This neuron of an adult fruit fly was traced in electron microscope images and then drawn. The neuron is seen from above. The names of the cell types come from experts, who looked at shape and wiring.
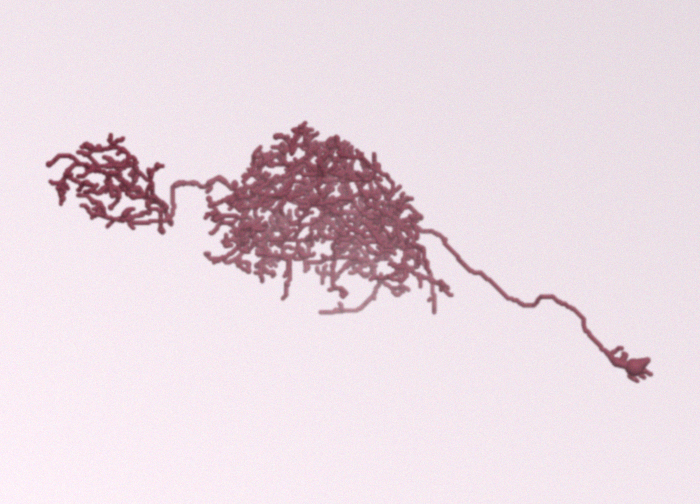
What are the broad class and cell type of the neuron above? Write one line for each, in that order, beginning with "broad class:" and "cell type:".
broad class: central-brain intrinsic neuron
cell type: GNG125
